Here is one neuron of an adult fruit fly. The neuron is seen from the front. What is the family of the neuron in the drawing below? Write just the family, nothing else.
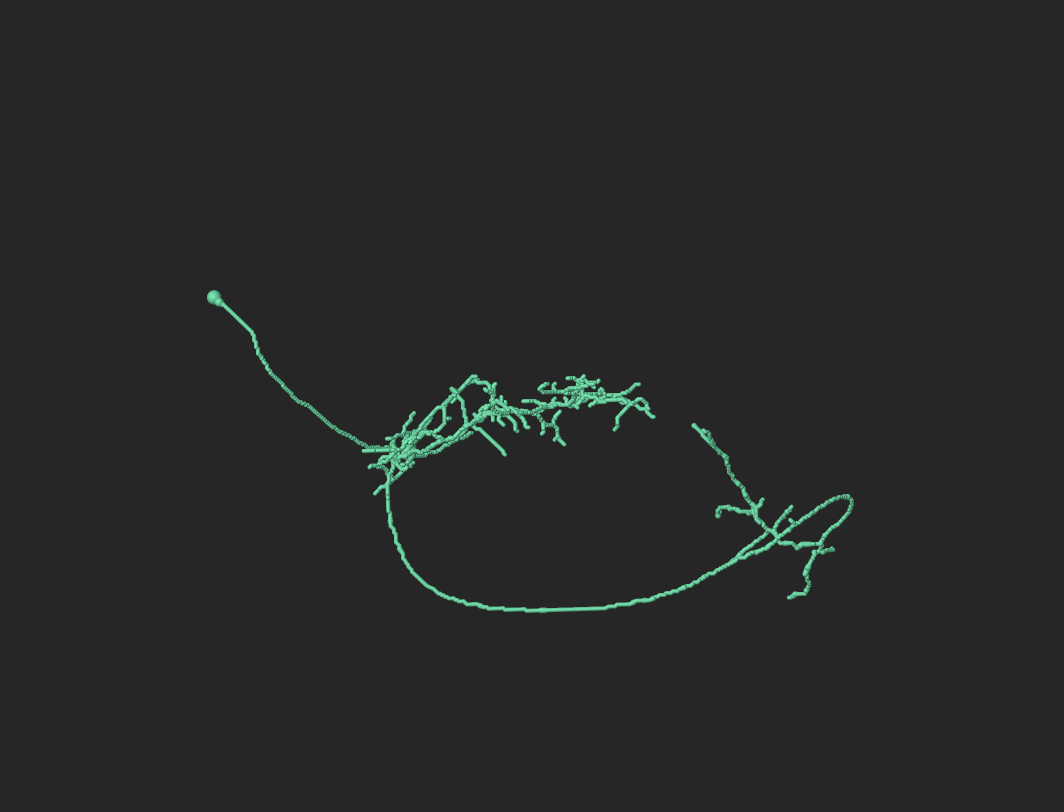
hemilineage 01A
